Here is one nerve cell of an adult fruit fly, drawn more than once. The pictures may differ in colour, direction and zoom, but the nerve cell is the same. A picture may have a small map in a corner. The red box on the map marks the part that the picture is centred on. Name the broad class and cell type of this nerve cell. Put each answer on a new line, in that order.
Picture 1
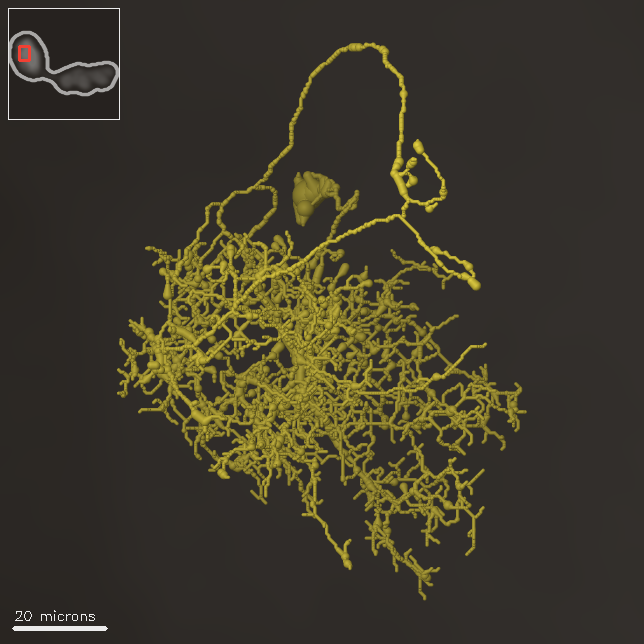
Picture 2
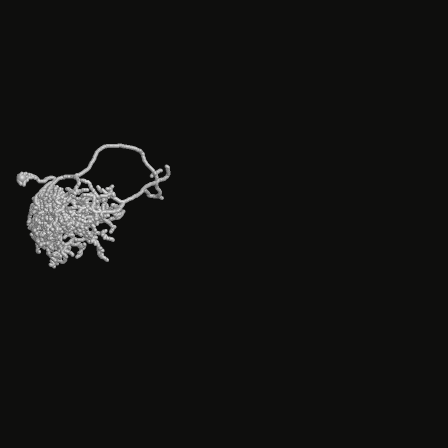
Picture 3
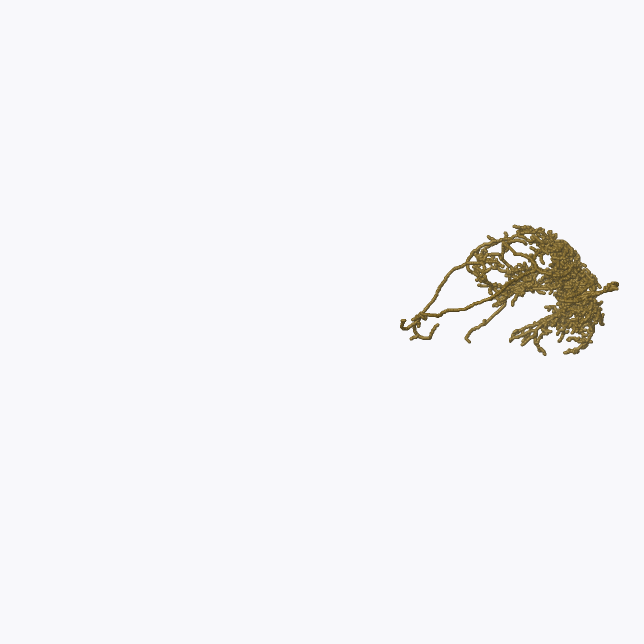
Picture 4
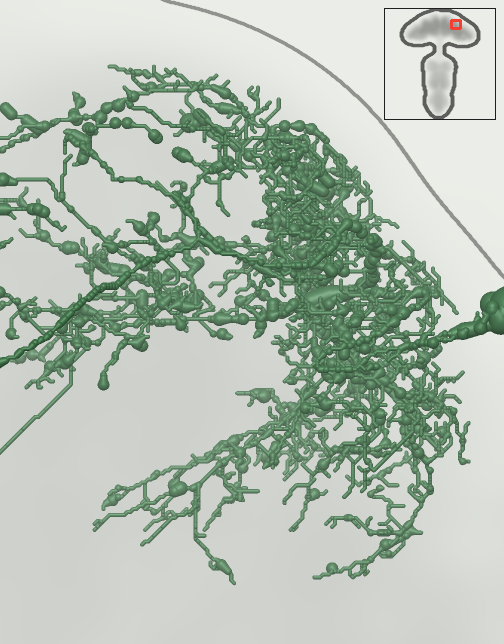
central-brain intrinsic neuron
AVLP435_b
